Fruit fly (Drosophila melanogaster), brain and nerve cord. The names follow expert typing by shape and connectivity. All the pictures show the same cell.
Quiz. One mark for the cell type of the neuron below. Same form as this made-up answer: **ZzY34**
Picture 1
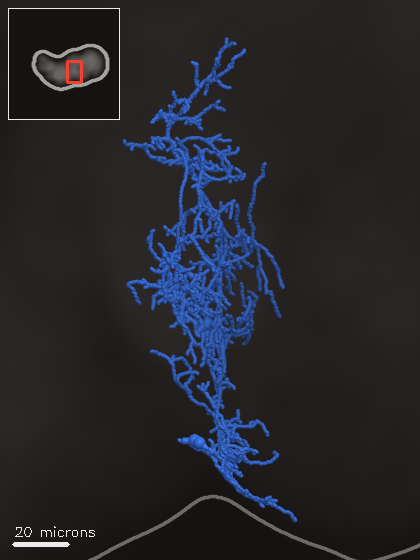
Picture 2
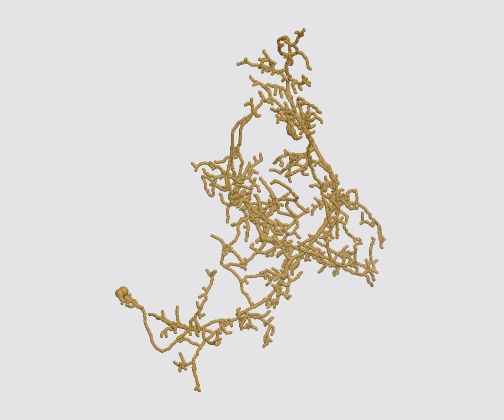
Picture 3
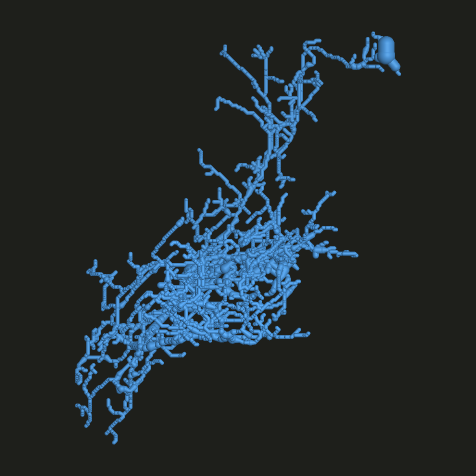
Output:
**GNG549**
